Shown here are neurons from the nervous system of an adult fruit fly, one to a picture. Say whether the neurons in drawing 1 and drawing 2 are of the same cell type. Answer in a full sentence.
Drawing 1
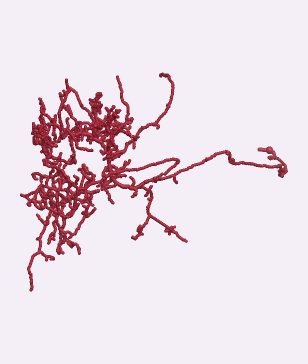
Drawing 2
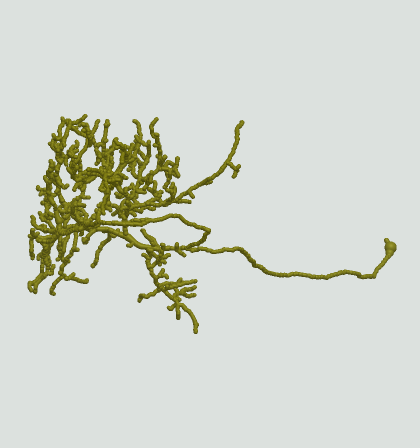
They are of the same cell type.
